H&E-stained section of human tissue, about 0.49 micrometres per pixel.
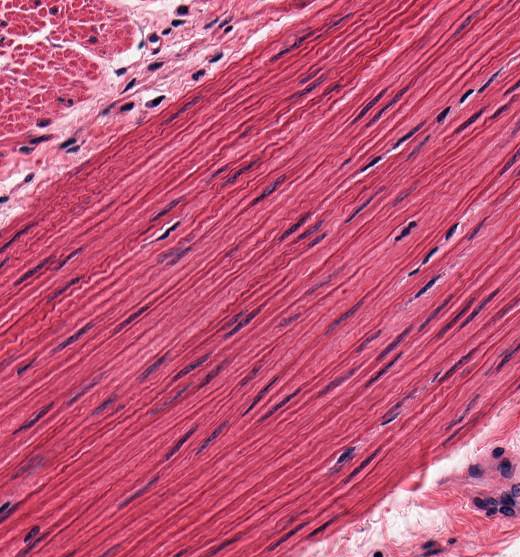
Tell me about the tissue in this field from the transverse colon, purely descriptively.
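You can see a broad band of parallel fibres running diagonally across the field, from lower left to upper right. The fibres take a strong, deep pink. Their nuclei are elongated and lie parallel to them, and they're scattered all through the band rather than gathered at its edges.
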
